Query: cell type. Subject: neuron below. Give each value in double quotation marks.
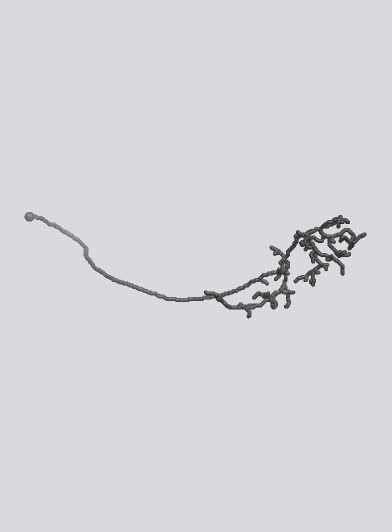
"CB2363"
